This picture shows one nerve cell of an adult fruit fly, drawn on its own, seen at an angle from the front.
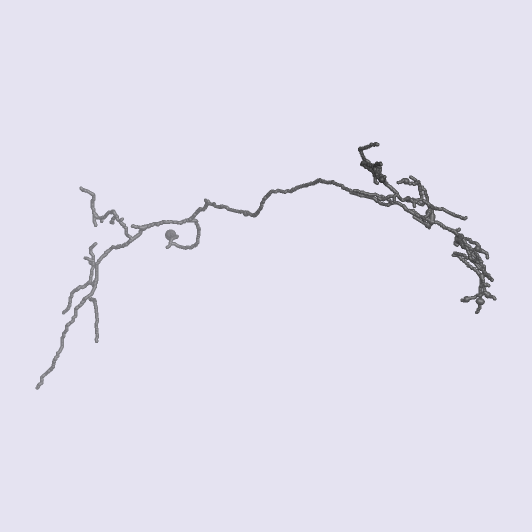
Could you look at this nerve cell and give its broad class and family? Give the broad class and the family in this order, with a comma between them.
central-brain intrinsic neuron, hemilineage DM6_posterior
